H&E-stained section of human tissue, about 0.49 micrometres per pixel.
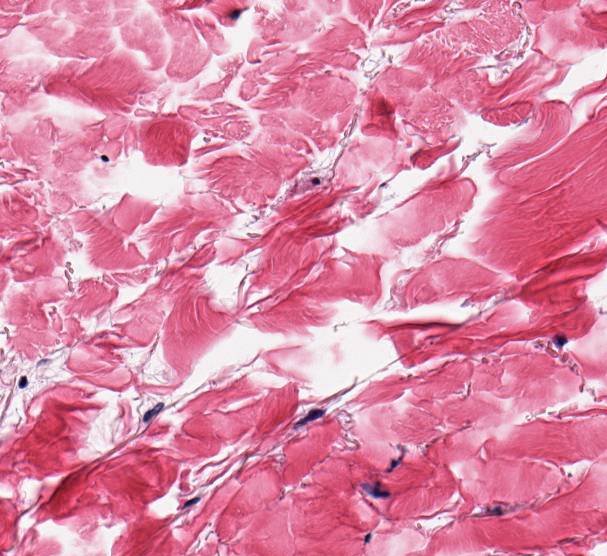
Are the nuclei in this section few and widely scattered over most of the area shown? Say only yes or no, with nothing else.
Yes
